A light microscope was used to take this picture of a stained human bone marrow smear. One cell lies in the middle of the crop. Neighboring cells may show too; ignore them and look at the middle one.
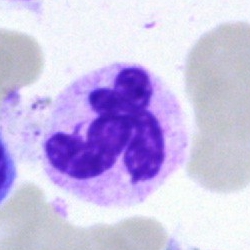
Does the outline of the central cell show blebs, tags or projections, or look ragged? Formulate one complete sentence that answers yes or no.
No, no projections, blebs or ragged parts break the cell's outline.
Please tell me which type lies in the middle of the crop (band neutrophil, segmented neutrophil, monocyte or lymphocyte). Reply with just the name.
segmented neutrophil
